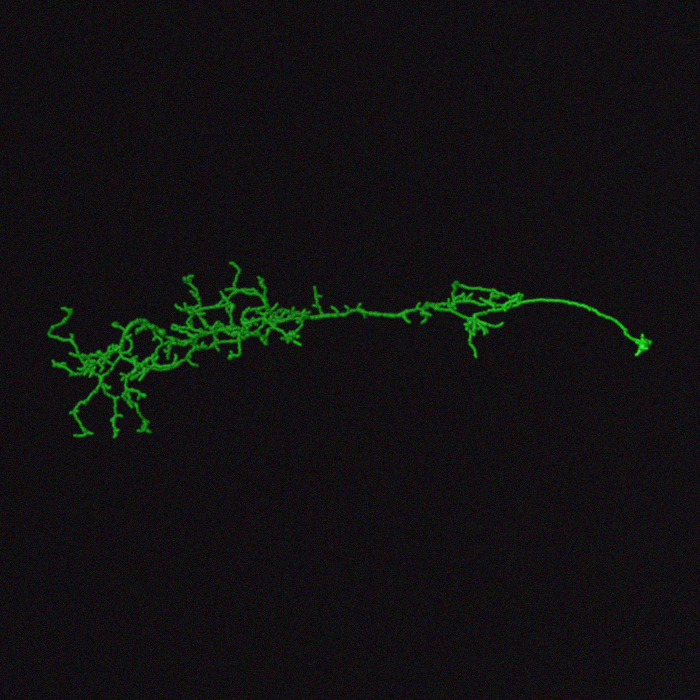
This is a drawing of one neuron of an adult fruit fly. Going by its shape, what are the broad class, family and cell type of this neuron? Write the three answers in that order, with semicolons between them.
nerve-cord intrinsic neuron; hemilineage 06B; IN06B066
